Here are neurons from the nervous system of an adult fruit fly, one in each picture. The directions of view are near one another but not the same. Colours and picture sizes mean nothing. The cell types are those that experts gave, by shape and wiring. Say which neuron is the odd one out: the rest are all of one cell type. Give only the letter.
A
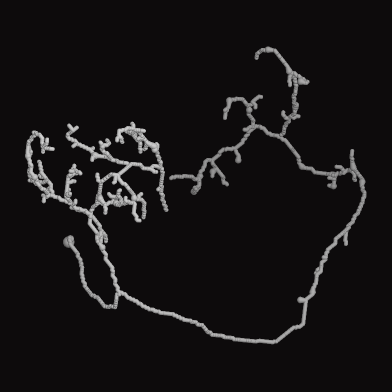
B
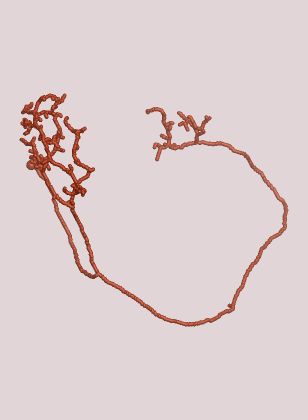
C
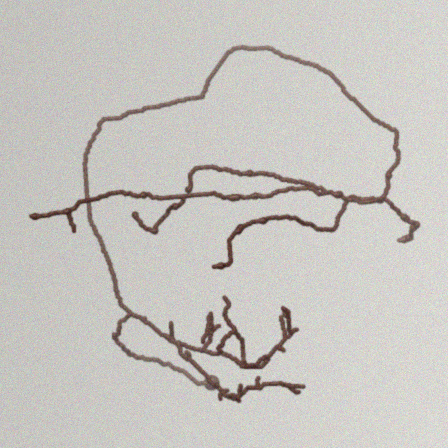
C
